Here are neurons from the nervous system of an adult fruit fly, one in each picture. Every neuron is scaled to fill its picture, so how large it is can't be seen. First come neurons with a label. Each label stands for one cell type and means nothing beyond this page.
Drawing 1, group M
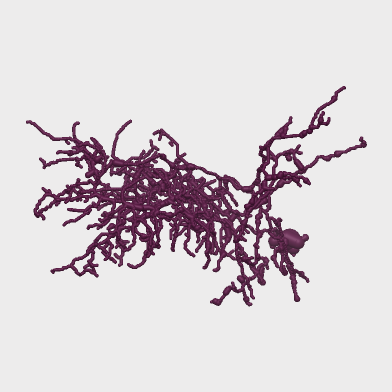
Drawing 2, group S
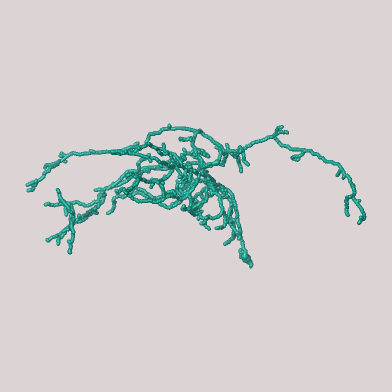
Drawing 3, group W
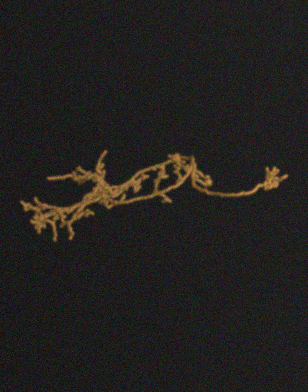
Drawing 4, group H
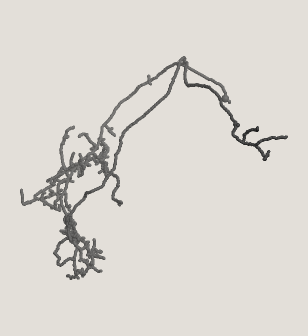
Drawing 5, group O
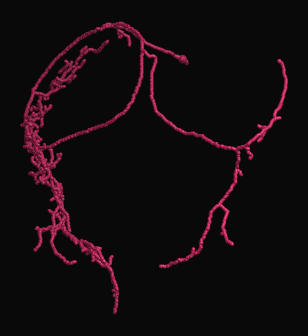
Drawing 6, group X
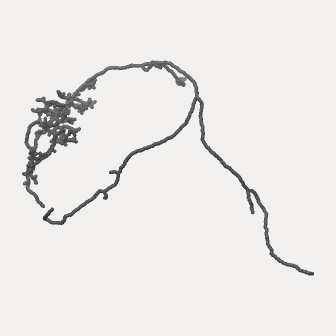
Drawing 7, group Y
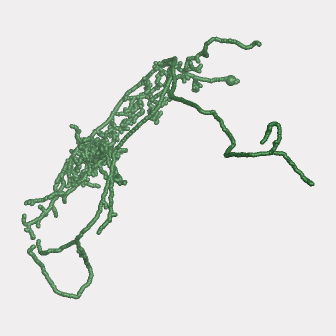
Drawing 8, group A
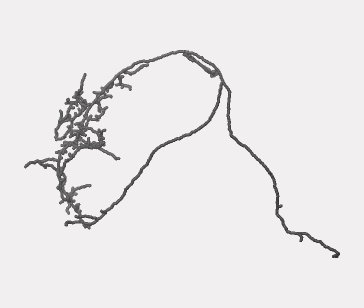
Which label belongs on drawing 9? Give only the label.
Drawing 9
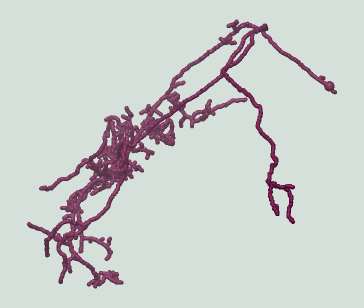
group A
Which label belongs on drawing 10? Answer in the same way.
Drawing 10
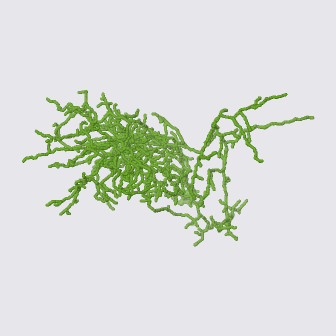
group M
